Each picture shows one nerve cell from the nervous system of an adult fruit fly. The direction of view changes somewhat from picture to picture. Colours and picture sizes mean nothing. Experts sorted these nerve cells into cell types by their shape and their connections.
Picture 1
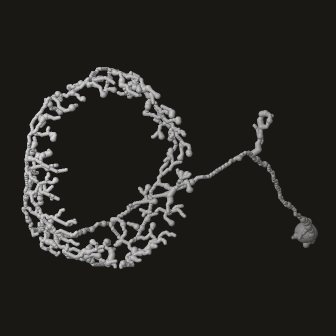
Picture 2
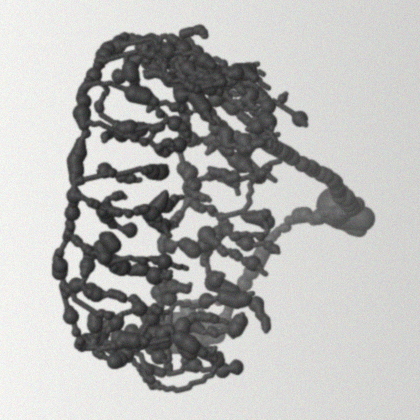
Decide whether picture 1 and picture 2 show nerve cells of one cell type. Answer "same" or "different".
different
